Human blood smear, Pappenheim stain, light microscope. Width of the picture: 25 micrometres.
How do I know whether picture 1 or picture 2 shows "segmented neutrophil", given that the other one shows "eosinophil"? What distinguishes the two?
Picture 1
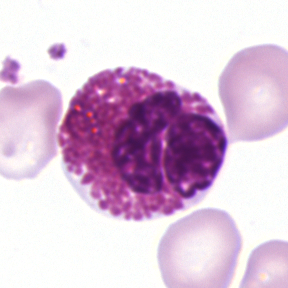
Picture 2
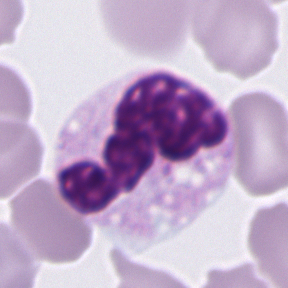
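The eosinophil is in picture 1, and the segmented neutrophil is in picture 2. The eosinophil's nucleus is divided into two lobes.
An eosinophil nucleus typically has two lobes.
In both cells the chromatin is dark purple, densely clumped in the eosinophil and coarsely clumped in the segmented neutrophil, and neither nucleus shows nucleoli. The granules differ: coarse, round granules pack the eosinophil's cytoplasm, while fine lilac granules lie scattered through the neutrophil's.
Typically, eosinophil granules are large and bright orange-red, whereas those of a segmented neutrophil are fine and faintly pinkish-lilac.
The segmented neutrophil has plentiful, pale pinkish-lilac cytoplasm and a roughly round outline with a smooth edge. Two small platelet clumps lie to the upper left of the eosinophil.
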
